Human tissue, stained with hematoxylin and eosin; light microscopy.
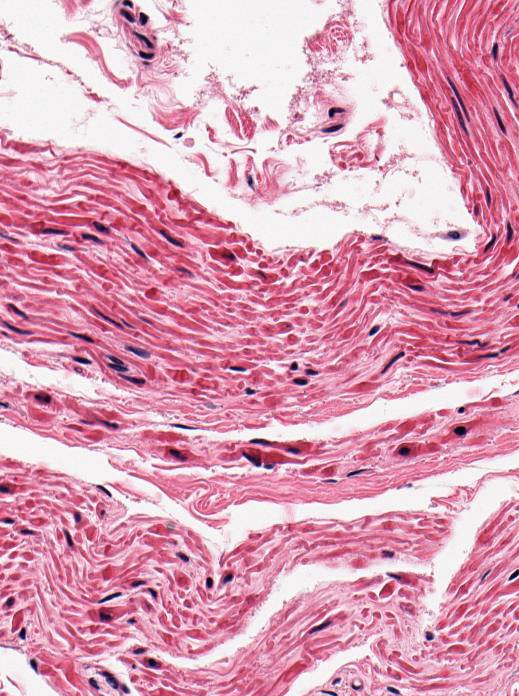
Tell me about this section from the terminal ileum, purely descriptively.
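Several wavy bands of smooth muscle run roughly horizontally across most of the field. Their cells are spindle-shaped, with pink cytoplasm and elongated dark nuclei aligned along the bands. Pale, loose connective tissue with wispy fibres and scattered nuclei occupies the top. There are no fat cells.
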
